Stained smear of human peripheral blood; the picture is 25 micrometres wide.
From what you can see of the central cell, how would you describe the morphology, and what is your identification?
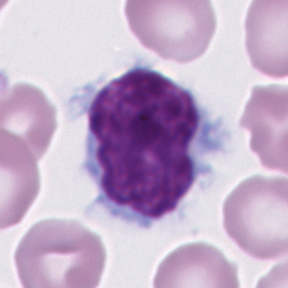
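Cytoplasm pale blue, ending in fine, ragged, hair-like projections around the cell's edge. Nuclear outline irregular, notched along its sides. No cytoplasmic vacuoles. Cell: hairy cell.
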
